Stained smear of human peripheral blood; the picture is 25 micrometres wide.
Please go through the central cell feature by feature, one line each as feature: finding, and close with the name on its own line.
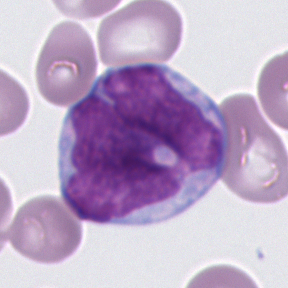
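Outline: roughly round and smooth
Size: about 15 micrometres across
Nucleus: fills about 80% of the cell's area
Chromatin: fine and lacy, no coarse dark clumps
Cytoplasm: pale grey-blue, widest rim at the lower right
Name: atypical promyelocyte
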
